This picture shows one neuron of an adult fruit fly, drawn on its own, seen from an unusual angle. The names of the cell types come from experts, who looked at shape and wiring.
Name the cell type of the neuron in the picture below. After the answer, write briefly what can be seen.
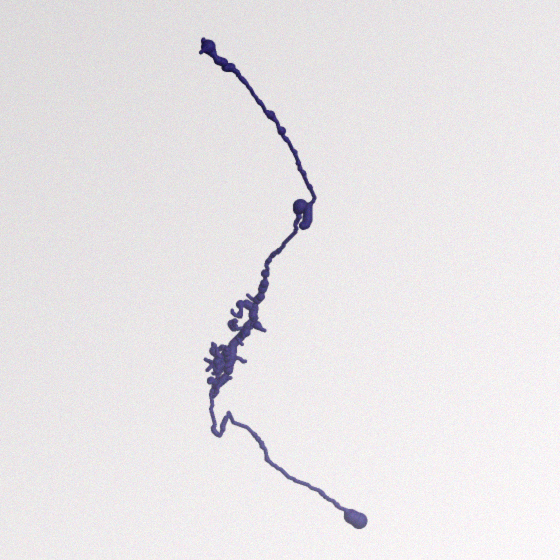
Its cell type is Tm2. This is an optic-lobe intrinsic neuron. As drawn here it is more than twice as tall as it is wide.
